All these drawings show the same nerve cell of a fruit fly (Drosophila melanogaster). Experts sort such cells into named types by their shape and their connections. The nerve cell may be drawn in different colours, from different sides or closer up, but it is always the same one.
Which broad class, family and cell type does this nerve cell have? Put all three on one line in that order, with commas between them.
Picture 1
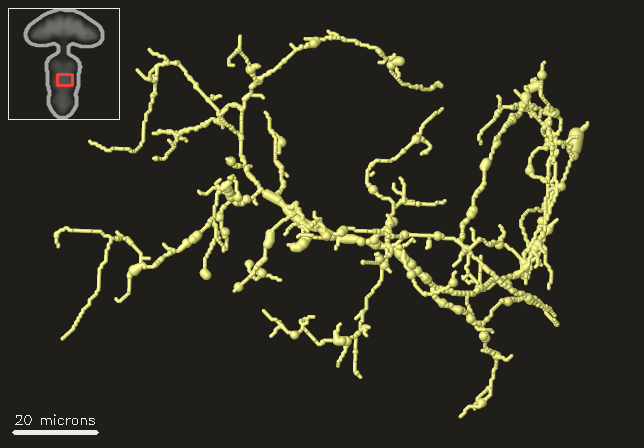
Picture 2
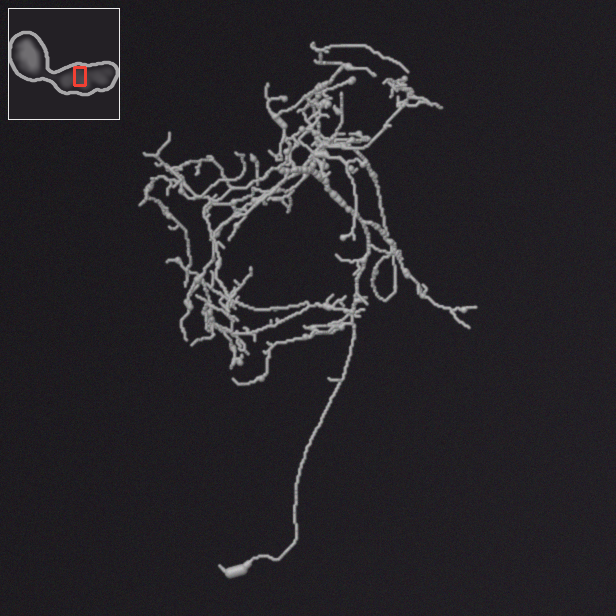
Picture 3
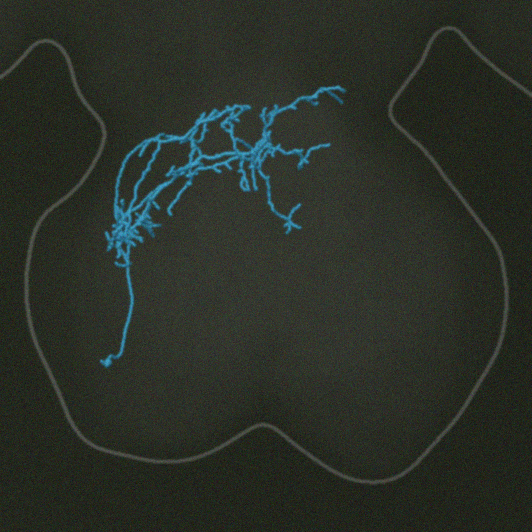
nerve-cord intrinsic neuron, hemilineage 08A, IN08A011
